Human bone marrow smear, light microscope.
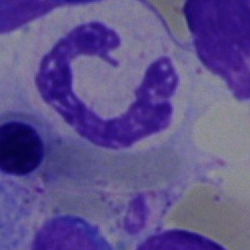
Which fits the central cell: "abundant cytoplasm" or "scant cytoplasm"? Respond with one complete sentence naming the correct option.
This cell has a broad area of cytoplasm.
